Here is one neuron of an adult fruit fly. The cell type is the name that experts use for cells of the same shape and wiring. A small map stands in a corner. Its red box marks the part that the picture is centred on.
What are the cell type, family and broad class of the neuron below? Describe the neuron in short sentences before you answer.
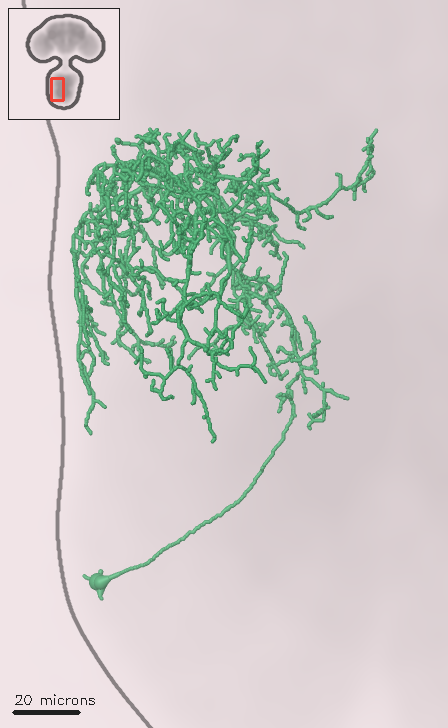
By the scale bar it is about 150 microns tall in this view. The picture shows more than a hundred branch ends. Its cell type is IN20A.22A003. The family is hemilineage 20A.22A. It is a nerve-cord intrinsic neuron.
